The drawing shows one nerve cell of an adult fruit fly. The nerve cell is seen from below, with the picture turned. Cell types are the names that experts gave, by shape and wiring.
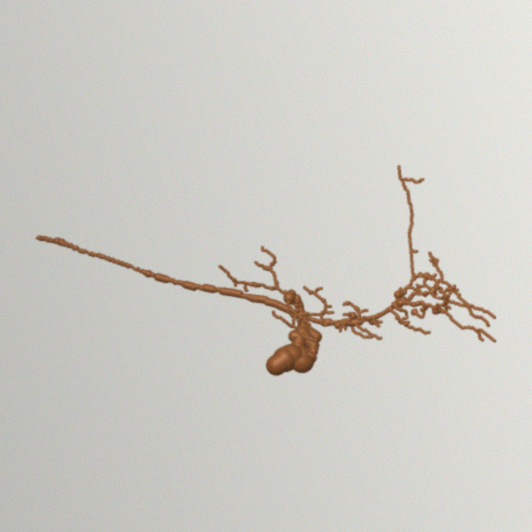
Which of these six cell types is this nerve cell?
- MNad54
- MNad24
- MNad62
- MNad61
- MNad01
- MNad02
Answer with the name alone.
MNad54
